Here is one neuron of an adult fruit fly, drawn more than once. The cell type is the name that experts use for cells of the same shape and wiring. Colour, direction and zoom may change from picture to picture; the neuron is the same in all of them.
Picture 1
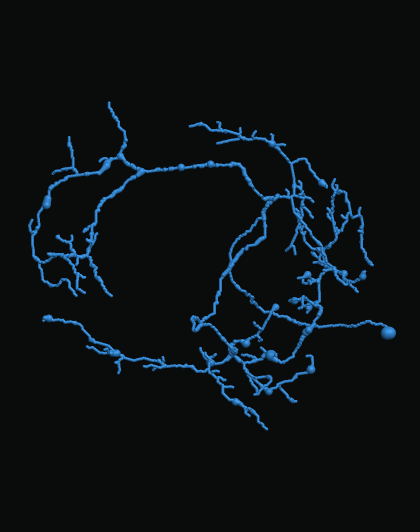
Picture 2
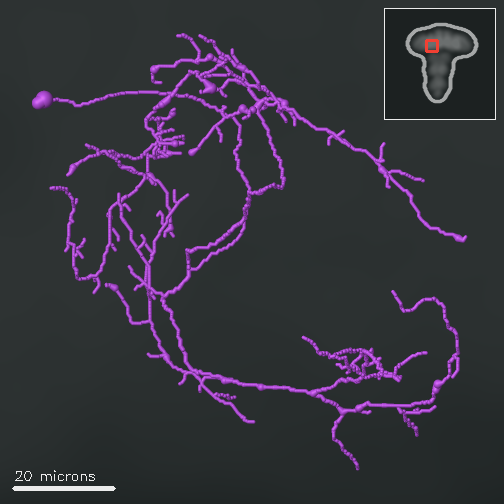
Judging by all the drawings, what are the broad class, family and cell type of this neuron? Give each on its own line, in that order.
central-brain intrinsic neuron
hemilineage SLPad1_anterior
CB3049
